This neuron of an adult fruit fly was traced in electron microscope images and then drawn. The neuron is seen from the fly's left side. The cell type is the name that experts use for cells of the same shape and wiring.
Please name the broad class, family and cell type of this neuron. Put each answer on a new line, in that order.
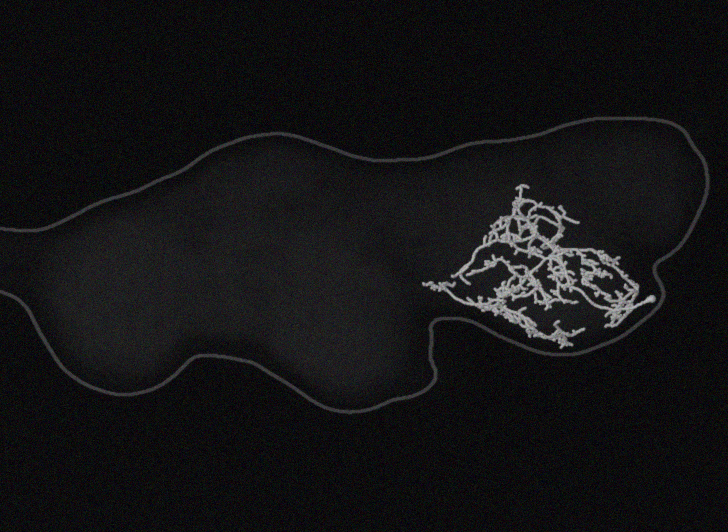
nerve-cord intrinsic neuron
hemilineage 04B
IN04B054_a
